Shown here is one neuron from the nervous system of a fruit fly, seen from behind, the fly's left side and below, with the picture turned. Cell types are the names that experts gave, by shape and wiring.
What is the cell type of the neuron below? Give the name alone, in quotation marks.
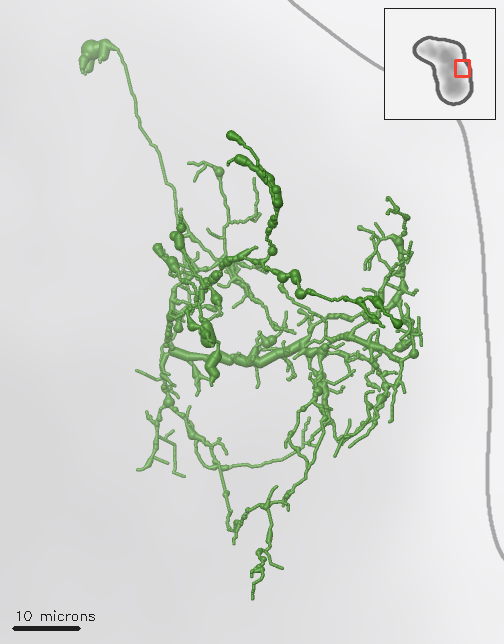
"GNG412"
